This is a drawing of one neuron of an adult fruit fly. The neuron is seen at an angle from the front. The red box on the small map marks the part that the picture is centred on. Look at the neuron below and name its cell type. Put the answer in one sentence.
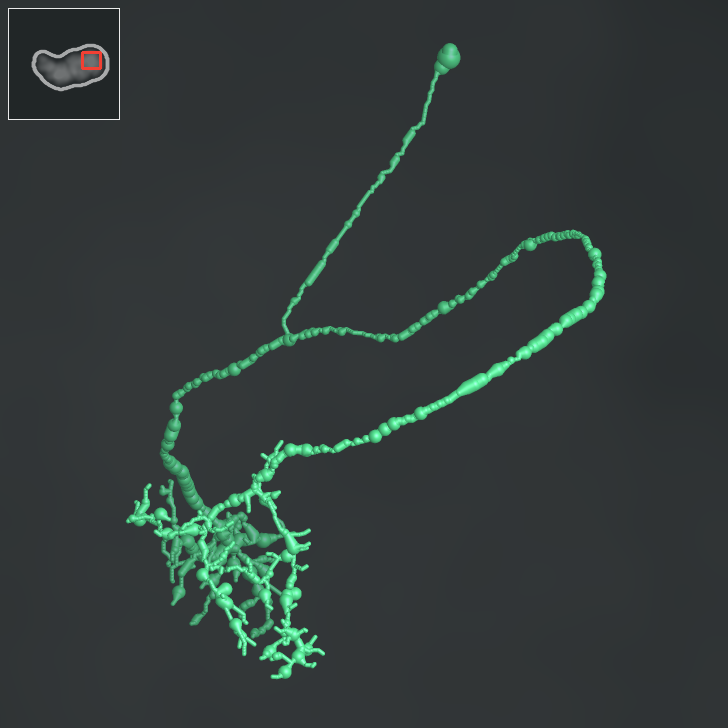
The cell type is LC9.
